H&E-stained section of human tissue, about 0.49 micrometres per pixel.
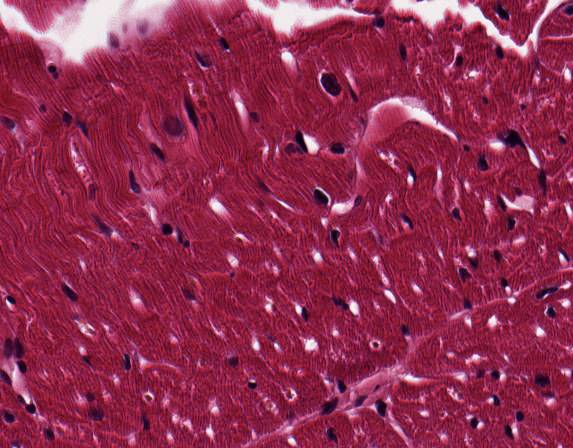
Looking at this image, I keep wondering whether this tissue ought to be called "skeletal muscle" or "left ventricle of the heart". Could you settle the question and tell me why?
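This is left ventricle of the heart. Deciding point: the muscle cell nuclei sit centrally within the fibres, not at their edges.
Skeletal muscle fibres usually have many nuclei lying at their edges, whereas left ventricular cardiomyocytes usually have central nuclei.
Also seen: the nuclei are mostly oval and dark-staining, many with a pale clear zone at their ends, and fine parallel lines run along the length of the fibre cytoplasm.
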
